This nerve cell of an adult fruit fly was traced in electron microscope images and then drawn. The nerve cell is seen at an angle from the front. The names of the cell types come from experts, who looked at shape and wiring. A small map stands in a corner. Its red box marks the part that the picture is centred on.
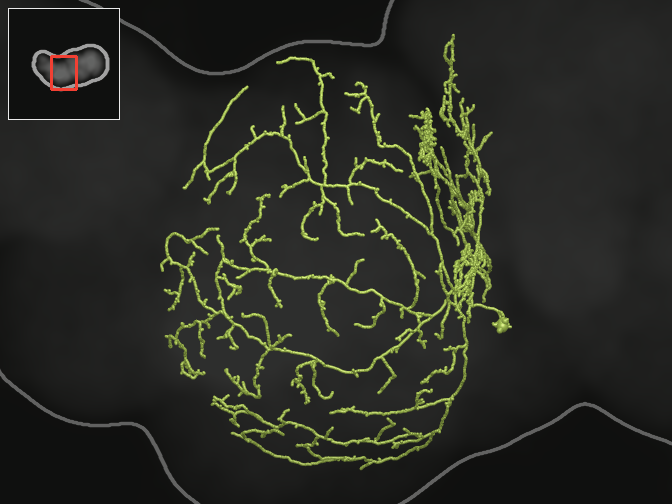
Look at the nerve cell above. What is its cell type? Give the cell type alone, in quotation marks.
"MeVC22"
